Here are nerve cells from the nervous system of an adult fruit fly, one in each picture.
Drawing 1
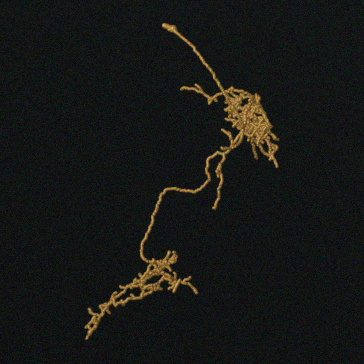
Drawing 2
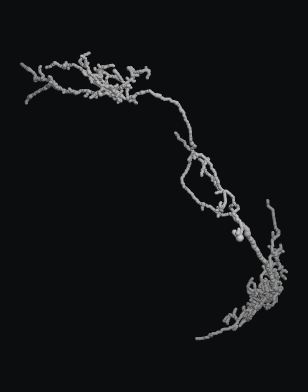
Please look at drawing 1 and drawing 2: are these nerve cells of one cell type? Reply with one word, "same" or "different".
same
